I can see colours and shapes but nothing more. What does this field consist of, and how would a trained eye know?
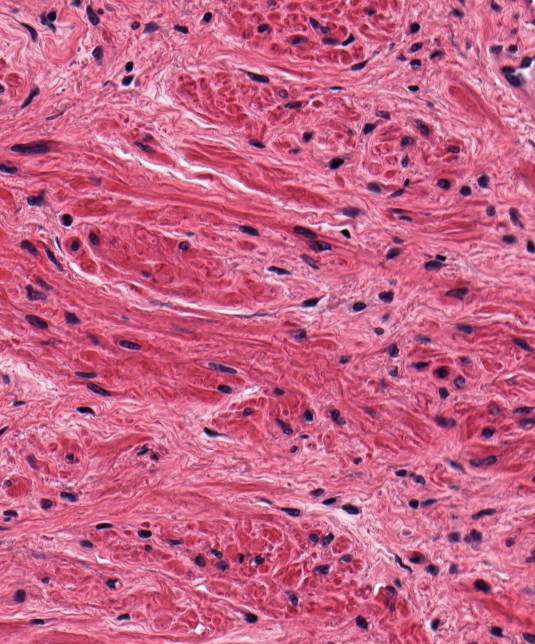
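Fibromuscular stroma, this one: interlacing bundles of smooth muscle cut in different planes, some lengthwise and some across. Across the left middle the lengthwise bundles show elongated nuclei with blunt, rounded ends, and the cytoplasm is deeply eosinophilic pink.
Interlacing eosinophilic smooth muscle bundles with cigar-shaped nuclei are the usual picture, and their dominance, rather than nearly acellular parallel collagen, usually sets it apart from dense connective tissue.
In the cross-cut bundles, at the upper right and lower left for instance, the cells appear as polygonal profiles with round, central nuclei.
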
